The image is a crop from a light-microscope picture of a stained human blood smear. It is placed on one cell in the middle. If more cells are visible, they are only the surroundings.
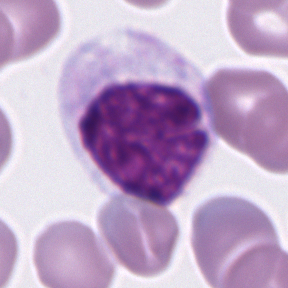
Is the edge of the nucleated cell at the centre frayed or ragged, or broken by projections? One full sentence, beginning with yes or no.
No, smooth rather than rough is the outline of this cell.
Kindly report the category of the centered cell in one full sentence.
Seen at the centre of the crop is a band neutrophil.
